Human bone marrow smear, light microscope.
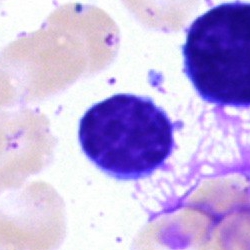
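Lymphocyte, central cell of a stained bone marrow smear. Outline: round and smooth. Nucleus: fills almost the whole cell, leaving at most a very thin rim of cytoplasm. Chromatin: dense, deep blue-purple throughout. Granules: none visible.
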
